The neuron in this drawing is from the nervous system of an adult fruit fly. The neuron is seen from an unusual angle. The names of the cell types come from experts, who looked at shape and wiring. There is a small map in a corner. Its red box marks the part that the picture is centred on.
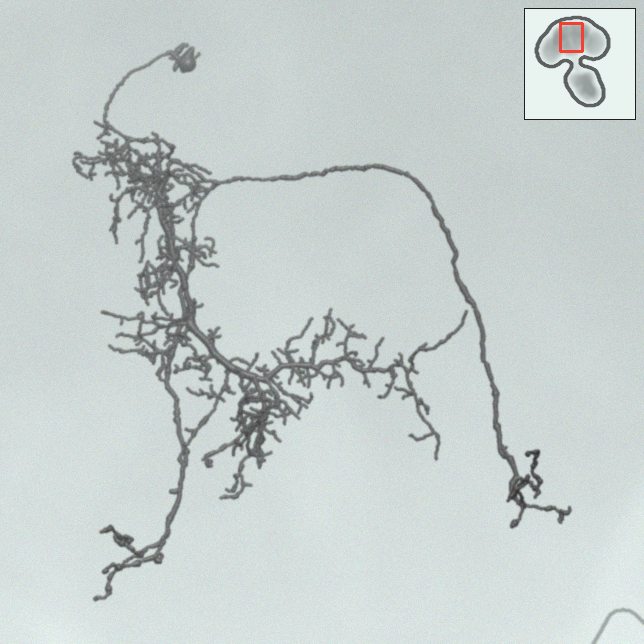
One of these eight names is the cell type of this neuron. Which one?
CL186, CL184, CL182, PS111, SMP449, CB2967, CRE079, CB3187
PS111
